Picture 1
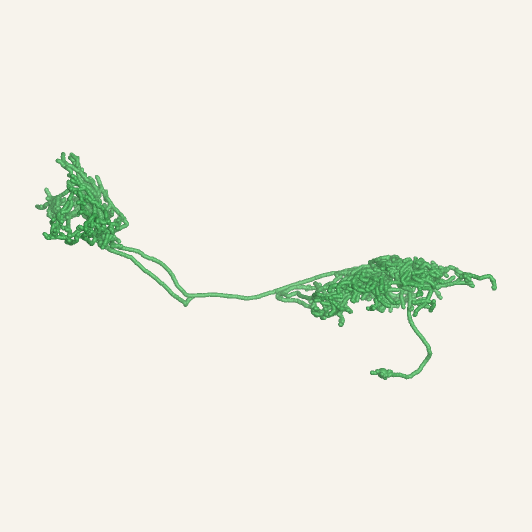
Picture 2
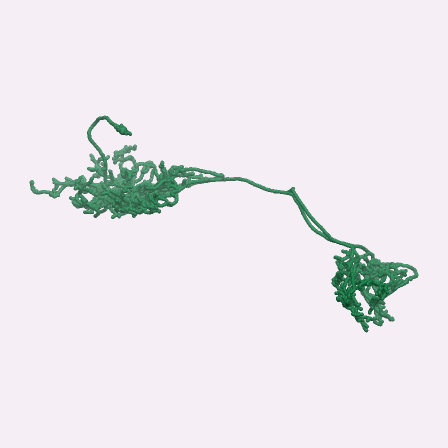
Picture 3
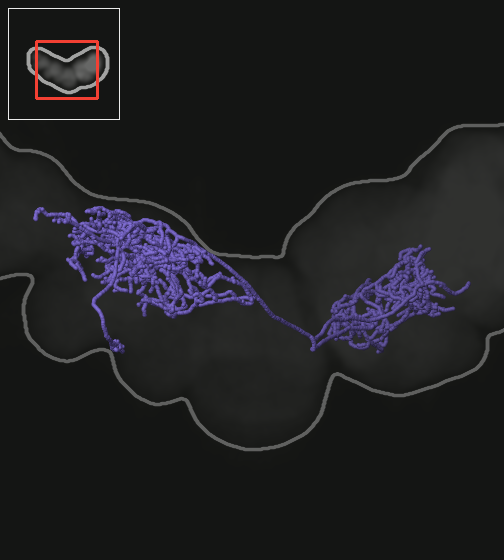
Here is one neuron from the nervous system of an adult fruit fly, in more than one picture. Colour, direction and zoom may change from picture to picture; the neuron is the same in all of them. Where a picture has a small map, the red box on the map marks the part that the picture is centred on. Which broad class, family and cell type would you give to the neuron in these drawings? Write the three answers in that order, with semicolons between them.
ascending neuron; hemilineage 27X; AN27X008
